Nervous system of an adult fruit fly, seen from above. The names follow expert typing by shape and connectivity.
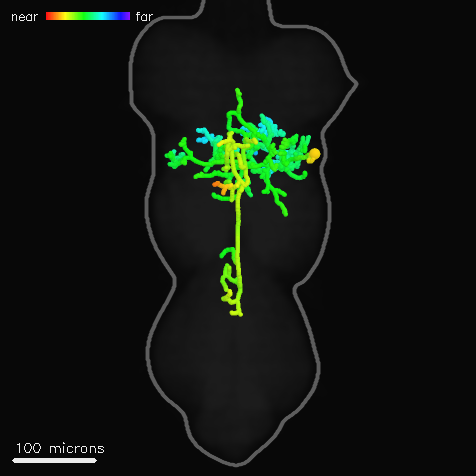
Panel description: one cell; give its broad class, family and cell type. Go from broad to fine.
nerve-cord intrinsic neuron; hemilineage 17A; IN17A042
